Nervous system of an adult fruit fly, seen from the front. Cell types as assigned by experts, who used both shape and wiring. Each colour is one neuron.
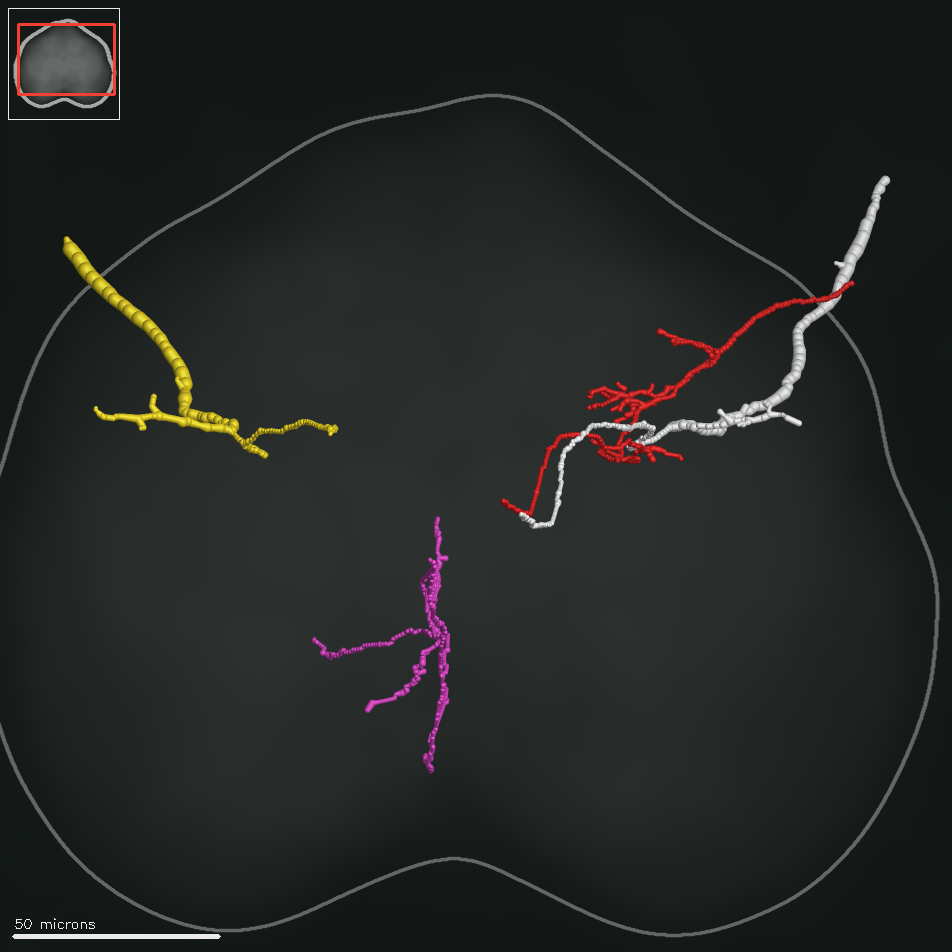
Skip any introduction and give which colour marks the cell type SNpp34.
yellow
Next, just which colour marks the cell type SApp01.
white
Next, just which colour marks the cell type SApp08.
red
